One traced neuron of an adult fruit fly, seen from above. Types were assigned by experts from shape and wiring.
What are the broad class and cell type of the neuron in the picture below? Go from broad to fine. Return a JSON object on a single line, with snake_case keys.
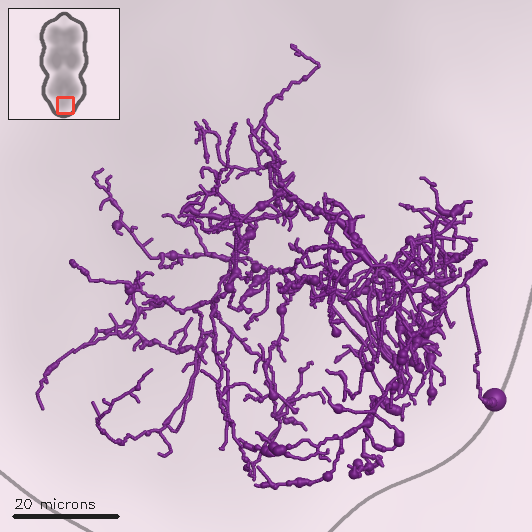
{"broad_class": "nerve-cord intrinsic neuron", "cell_type": "INXXX268"}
